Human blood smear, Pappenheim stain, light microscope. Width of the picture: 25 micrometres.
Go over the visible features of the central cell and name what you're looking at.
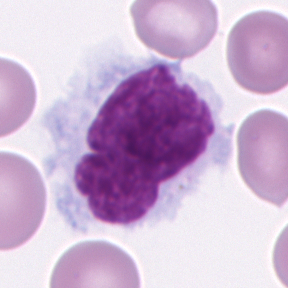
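The nuclear chromatin is deep purple and mottled, with darker clumps and lighter gaps. No nucleolus is visible. The cytoplasm is widest on the left side of the nucleus and holds no coarse or brightly coloured granules. It is a hairy cell.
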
